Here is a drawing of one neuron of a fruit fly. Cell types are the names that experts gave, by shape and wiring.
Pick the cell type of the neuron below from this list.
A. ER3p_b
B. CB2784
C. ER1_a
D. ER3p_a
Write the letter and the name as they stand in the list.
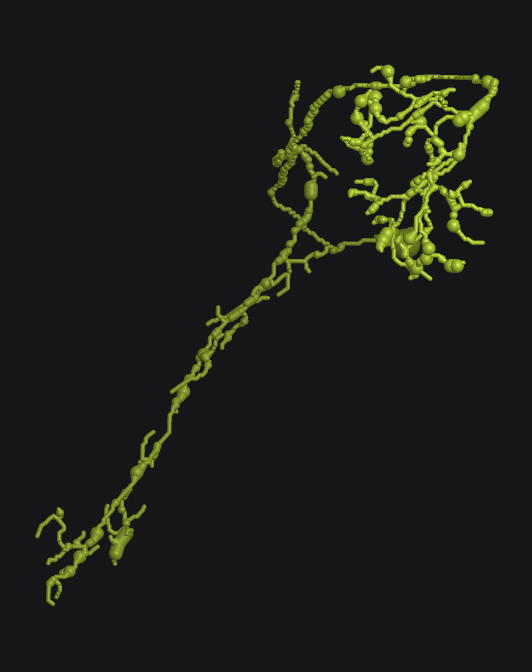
C. ER1_a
